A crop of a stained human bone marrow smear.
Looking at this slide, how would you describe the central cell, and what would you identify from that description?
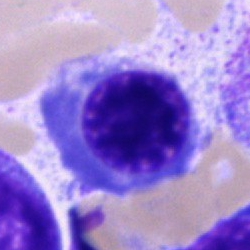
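The nucleus lies off-centre, towards the upper right of the cell, and its chromatin is dark purple and densely stained. The cytoplasm is blue and is widest on the left side of the nucleus. The cell is an erythroblast.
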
